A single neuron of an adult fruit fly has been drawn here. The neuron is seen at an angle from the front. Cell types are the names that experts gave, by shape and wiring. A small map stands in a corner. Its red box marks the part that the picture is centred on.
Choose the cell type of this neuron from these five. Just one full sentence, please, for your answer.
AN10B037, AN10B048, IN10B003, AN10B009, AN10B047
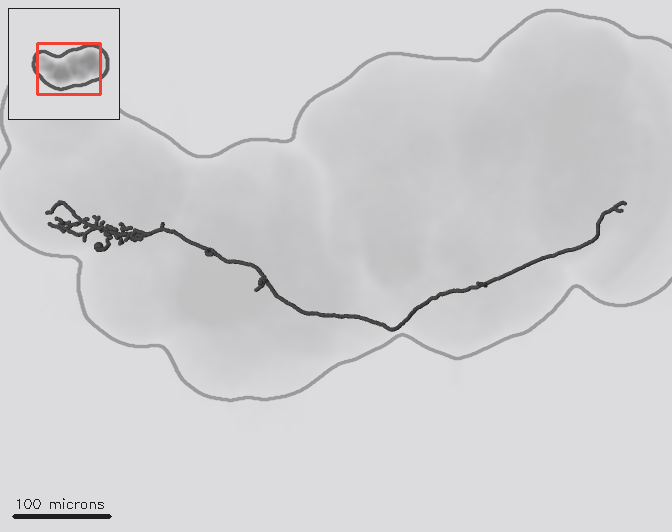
In terms of cell type, the neuron is AN10B047.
